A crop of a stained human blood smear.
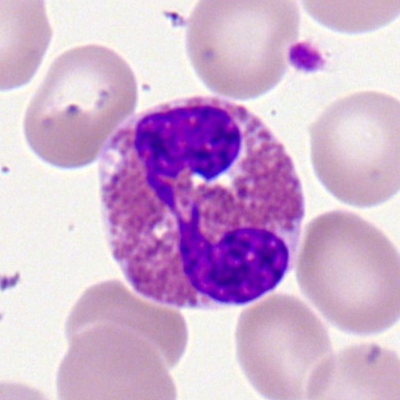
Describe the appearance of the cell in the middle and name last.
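Two nuclear lobes, one in the upper part of the cell and one in the lower right, are linked by a thin strand of nuclear material. Their chromatin is dense, dark purple and clumped. Coarse pinkish-orange granules pack the cytoplasm. This is an eosinophil.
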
